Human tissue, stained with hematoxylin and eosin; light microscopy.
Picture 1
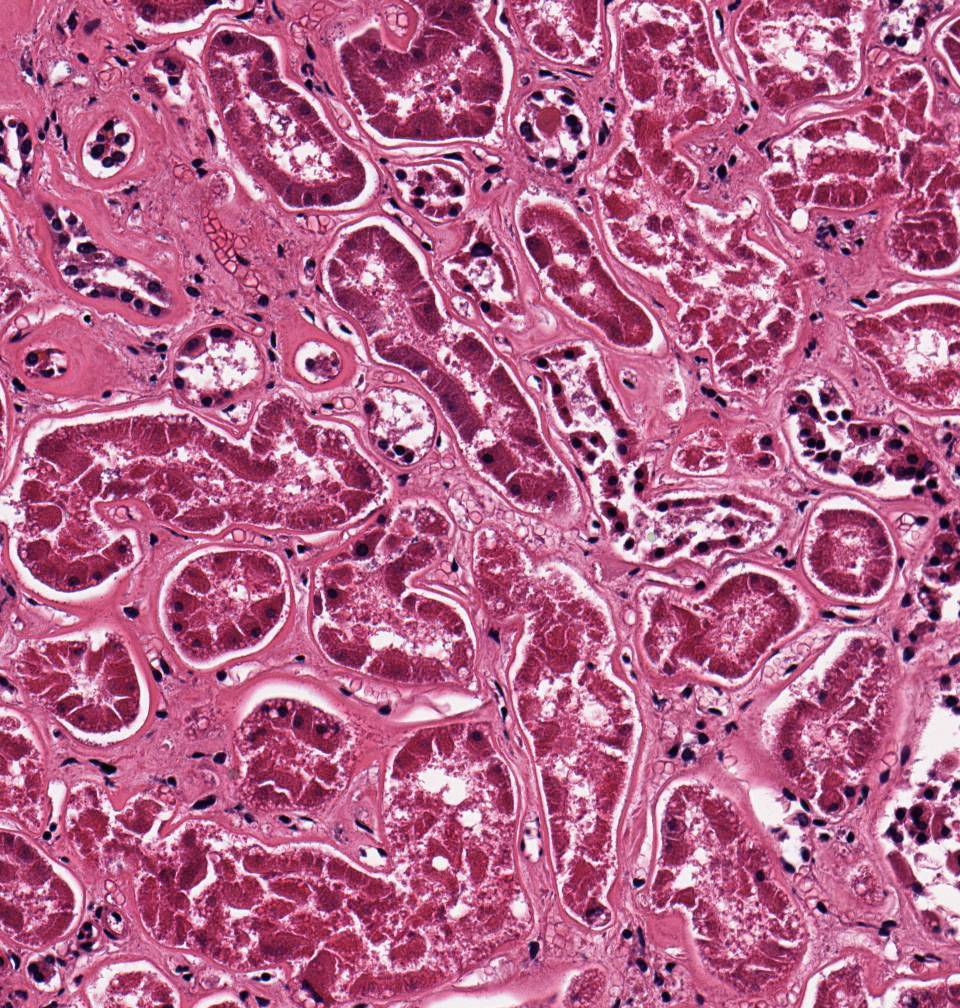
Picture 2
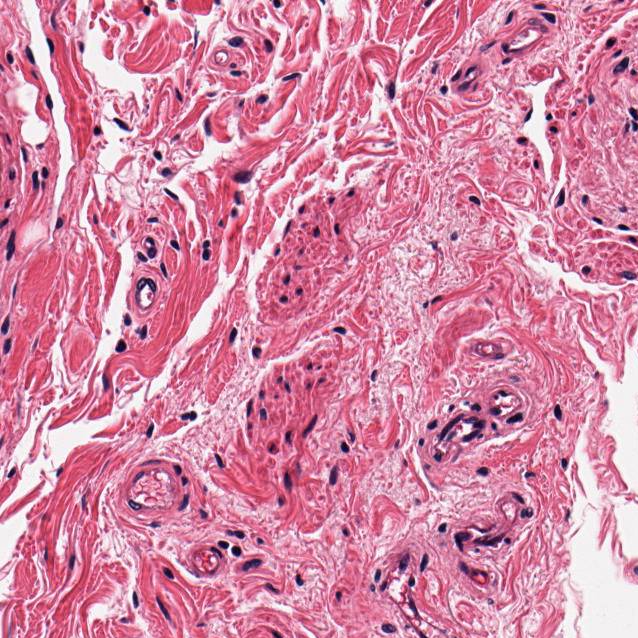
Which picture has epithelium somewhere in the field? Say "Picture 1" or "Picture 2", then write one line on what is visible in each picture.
Picture 1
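In picture 1: Most tubules are lined by cells with abundant deeply eosinophilic, granular cytoplasm.
In picture 2: No epithelium or glands are present anywhere in the field.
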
